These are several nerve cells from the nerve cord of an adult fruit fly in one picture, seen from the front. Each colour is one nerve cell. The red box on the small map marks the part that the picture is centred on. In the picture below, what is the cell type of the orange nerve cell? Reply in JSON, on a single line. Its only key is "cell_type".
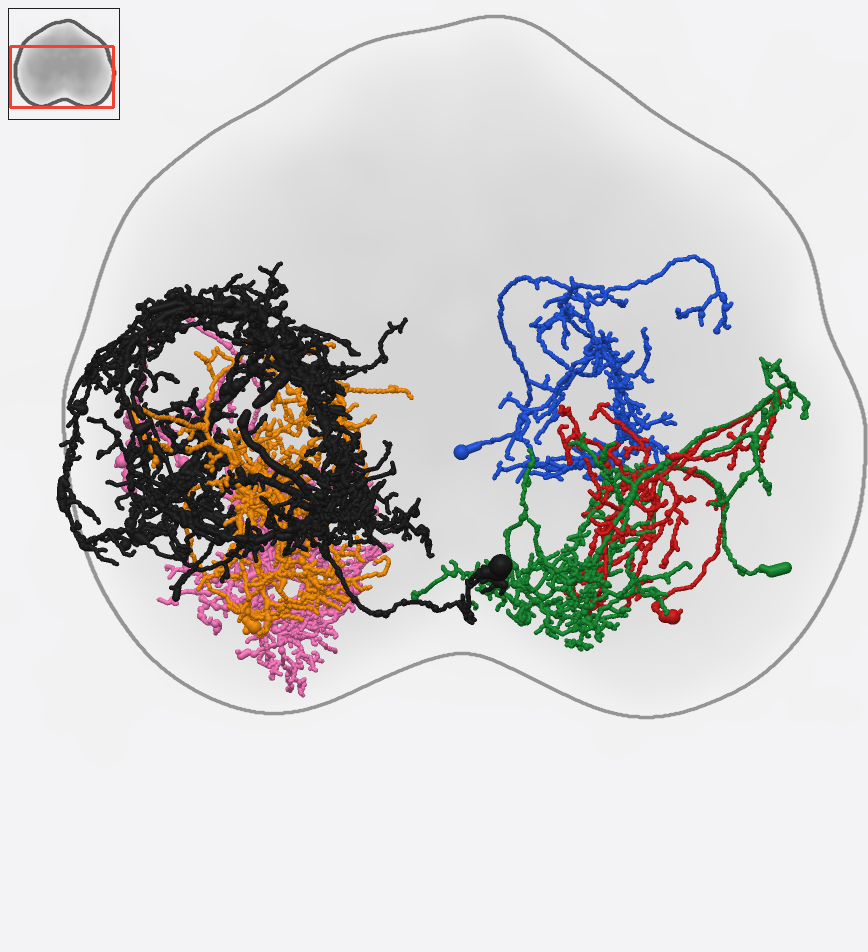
{"cell_type": "IN04B095"}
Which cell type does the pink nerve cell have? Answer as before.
{"cell_type": "IN16B033"}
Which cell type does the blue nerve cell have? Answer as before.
{"cell_type": "IN04B112"}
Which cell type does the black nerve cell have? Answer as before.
{"cell_type": "IN13B001"}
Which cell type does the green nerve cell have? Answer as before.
{"cell_type": "IN04B079"}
